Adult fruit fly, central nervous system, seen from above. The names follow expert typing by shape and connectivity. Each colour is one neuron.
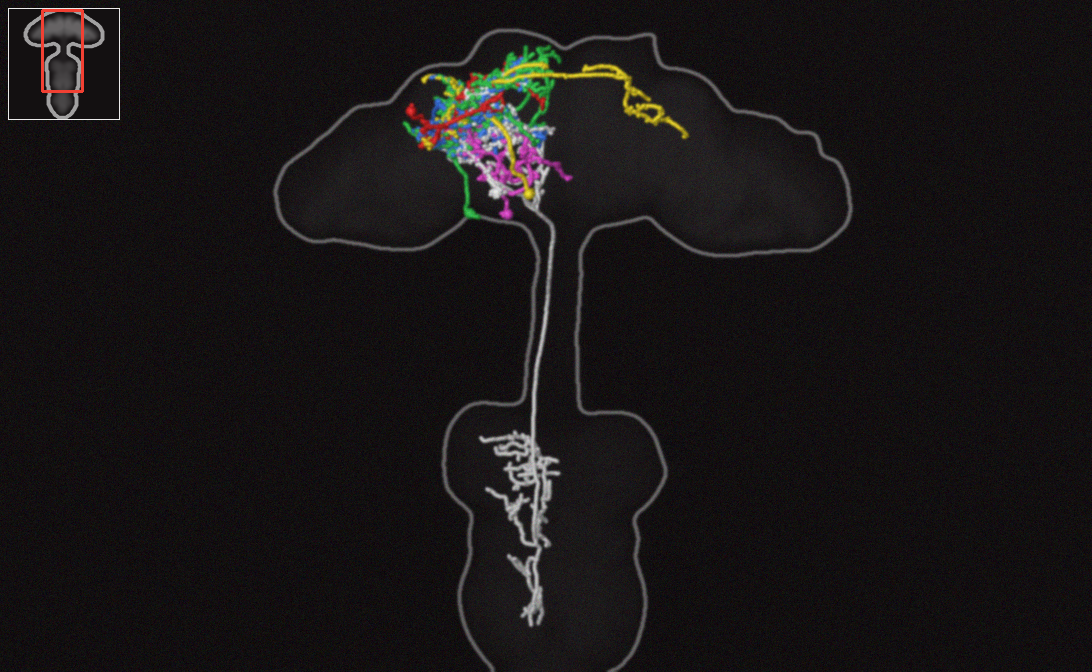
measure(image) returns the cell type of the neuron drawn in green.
aIPg_m4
